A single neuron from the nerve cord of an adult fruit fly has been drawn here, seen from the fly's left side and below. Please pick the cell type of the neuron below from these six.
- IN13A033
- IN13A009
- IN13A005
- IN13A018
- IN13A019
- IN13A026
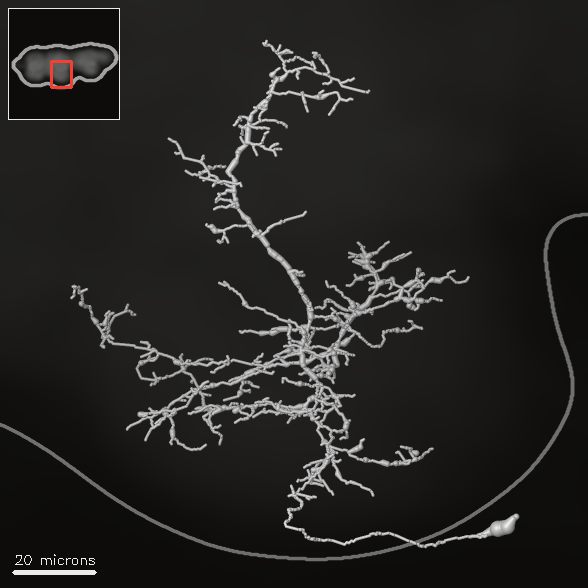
IN13A033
